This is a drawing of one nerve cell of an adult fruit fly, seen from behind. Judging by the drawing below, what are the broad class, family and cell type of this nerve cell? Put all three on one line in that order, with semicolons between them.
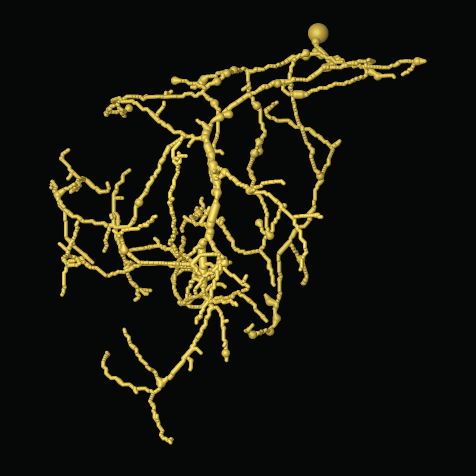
central-brain intrinsic neuron; hemilineage VLPl&d1_dorsal; AVLP231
